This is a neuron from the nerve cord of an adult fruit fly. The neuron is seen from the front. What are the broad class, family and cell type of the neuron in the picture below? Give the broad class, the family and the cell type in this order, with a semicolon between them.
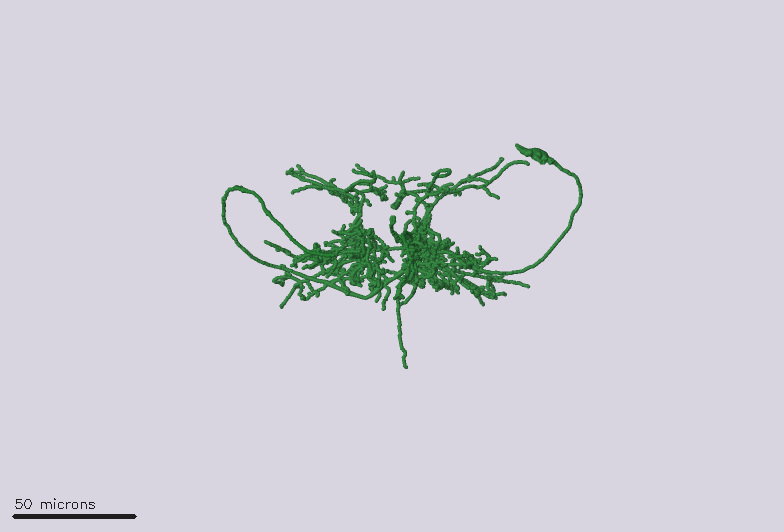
ascending neuron; hemilineage 19B; AN19B017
